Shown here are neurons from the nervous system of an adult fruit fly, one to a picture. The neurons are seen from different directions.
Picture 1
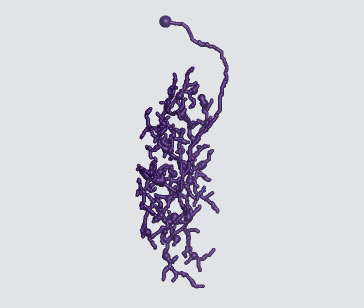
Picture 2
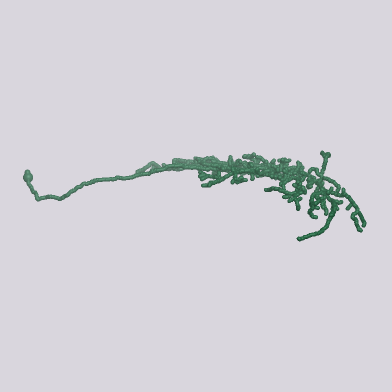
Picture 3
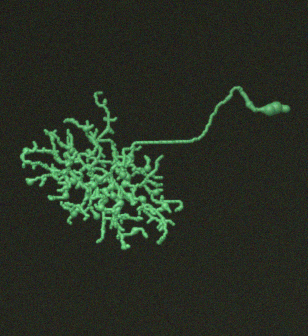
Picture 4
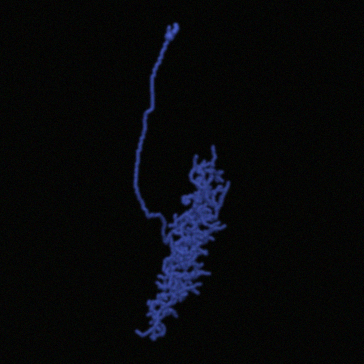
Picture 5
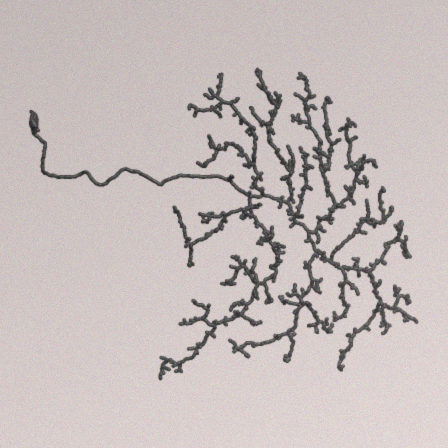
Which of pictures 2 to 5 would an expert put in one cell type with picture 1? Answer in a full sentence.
Picture 3 and picture 4 are of the same cell type.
